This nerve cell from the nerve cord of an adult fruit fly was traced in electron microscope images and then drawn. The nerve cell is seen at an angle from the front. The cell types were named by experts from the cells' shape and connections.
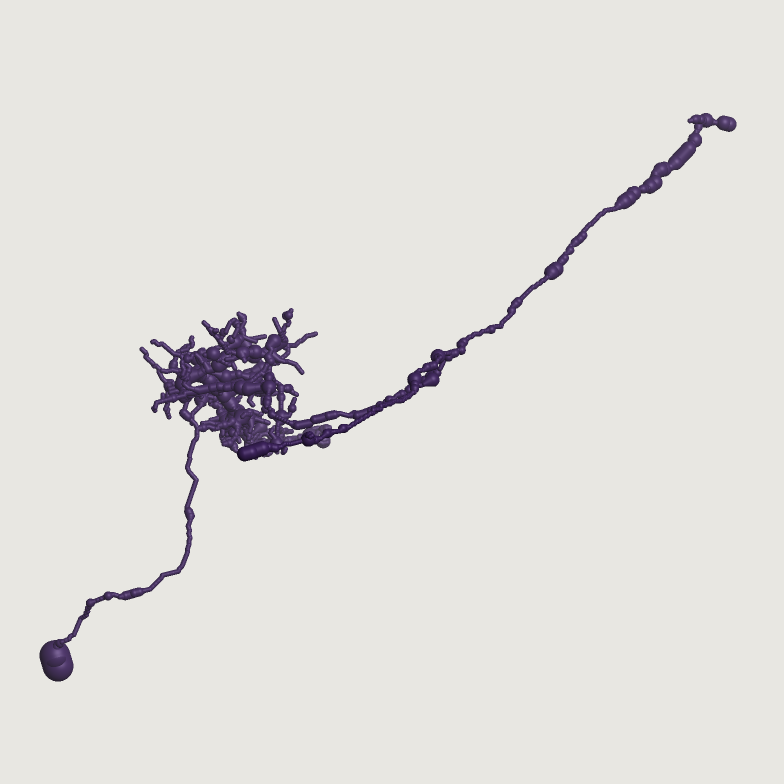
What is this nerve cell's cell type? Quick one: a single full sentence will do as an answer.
This nerve cell falls under the cell type IN10B033.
